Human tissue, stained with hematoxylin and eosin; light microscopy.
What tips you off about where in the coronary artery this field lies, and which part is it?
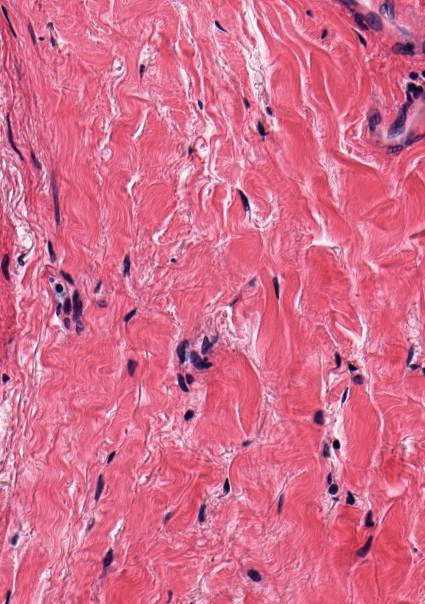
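This is tunica adventitia. Its collagen bundles stain strongly pink, and most nuclei are slender, spindle-shaped and dark, like those of fibroblasts.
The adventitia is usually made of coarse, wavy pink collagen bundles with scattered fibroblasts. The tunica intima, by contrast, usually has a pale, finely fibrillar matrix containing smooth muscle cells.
The strongly pink collagen bundles with fibroblast-like nuclei seen here agree with the former and not the latter. A small cluster of dark nuclei lies near the left edge at about mid-height; thin white clefts, as from processing shrinkage, separate many bundles.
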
